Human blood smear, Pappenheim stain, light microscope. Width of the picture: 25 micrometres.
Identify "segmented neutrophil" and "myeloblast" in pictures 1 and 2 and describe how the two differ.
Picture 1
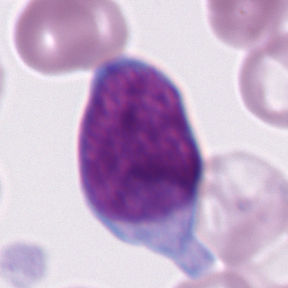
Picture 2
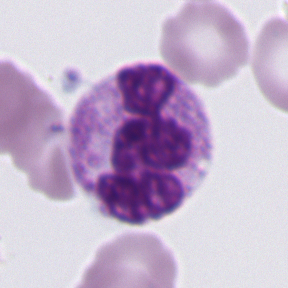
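The myeloblast is shown in picture 1, and the segmented neutrophil in picture 2. The myeloblast measures about 18 by 11 micrometres, with an oval nucleus of about 14 by 10 micrometres that fills about 80% of the cell's area.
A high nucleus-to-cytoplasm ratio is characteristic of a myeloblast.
Its pale blue cytoplasm is gathered mostly at the lower pole and forms only a thin rim around the rest of the nucleus. The segmented neutrophil, by contrast, has plentiful cytoplasm around its nucleus. Nuclear form also differs: the myeloblast nucleus has a smooth outline without indentations or lobes, whereas the segmented neutrophil nucleus is divided into several lobes stacked from top to bottom. The chromatin of the segmented neutrophil is dark purple and coarsely clumped.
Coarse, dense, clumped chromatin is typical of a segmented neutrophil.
The cytoplasm of the segmented neutrophil is pale pinkish-lilac and filled with fine violet granules, while no granules are seen in the myeloblast.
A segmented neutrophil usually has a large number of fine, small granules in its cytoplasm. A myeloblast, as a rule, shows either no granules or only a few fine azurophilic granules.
The outlines differ as well: the segmented neutrophil is round, whereas the myeloblast, at about 18 by 11 micrometres, is longer in one direction.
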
